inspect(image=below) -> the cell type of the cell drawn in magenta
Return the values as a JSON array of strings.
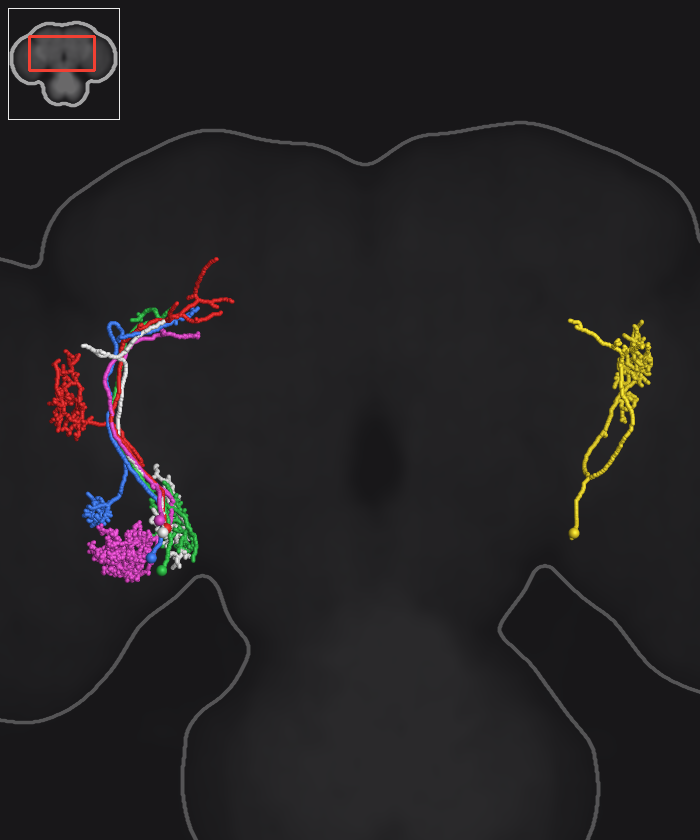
["LC20b"]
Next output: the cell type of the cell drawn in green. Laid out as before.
["LoVP1"]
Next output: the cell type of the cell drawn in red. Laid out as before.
["LoVP2"]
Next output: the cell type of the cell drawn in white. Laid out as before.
["LC25"]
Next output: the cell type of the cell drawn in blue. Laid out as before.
["LC30"]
